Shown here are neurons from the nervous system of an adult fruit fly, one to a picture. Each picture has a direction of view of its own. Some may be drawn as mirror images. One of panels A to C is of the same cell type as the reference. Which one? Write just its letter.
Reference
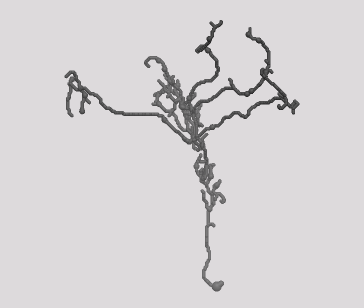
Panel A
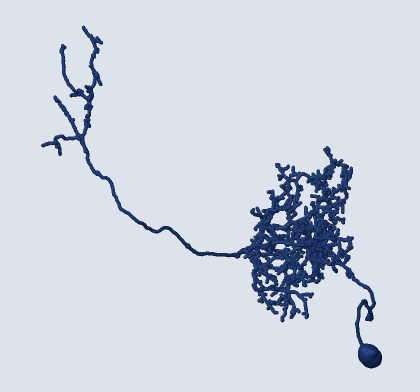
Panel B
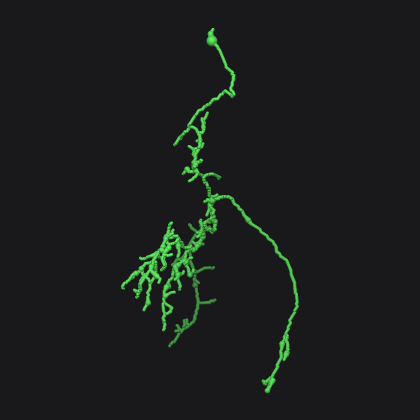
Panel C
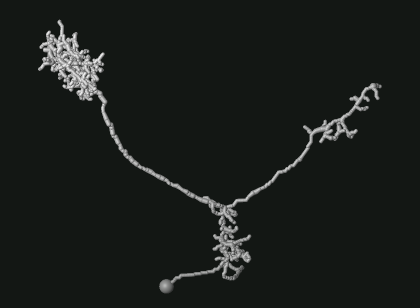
B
